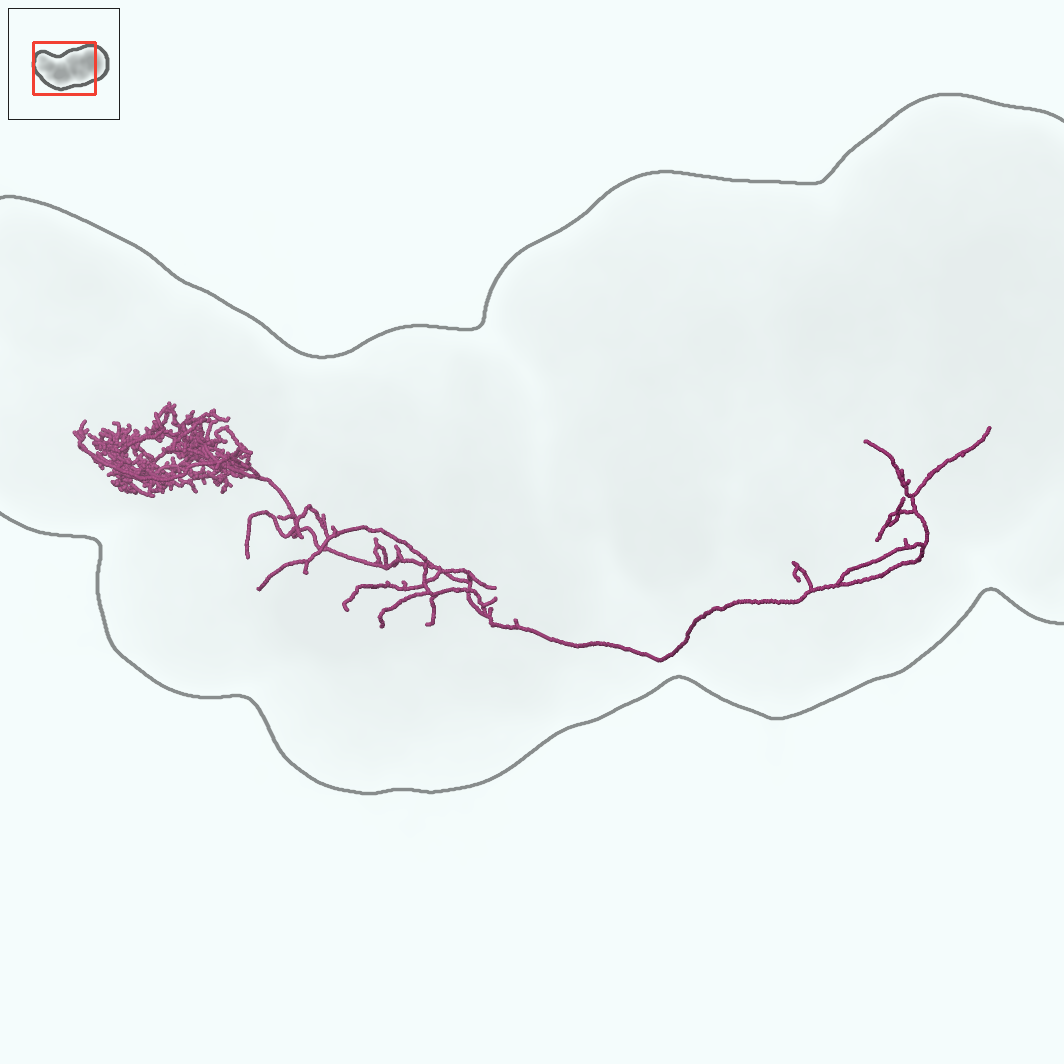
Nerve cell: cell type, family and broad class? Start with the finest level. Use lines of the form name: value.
cell type: AN01B005
family: hemilineage 01B
broad class: ascending neuron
